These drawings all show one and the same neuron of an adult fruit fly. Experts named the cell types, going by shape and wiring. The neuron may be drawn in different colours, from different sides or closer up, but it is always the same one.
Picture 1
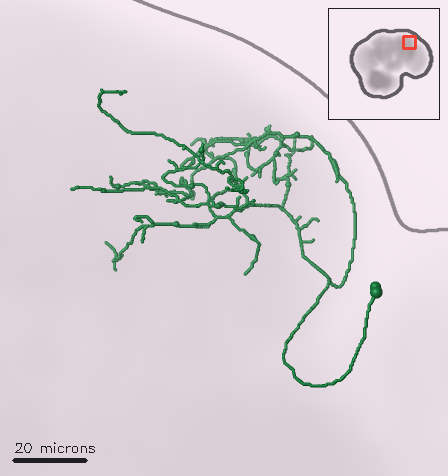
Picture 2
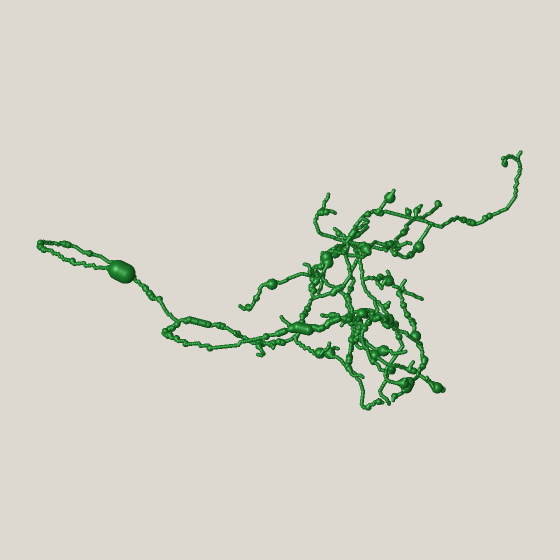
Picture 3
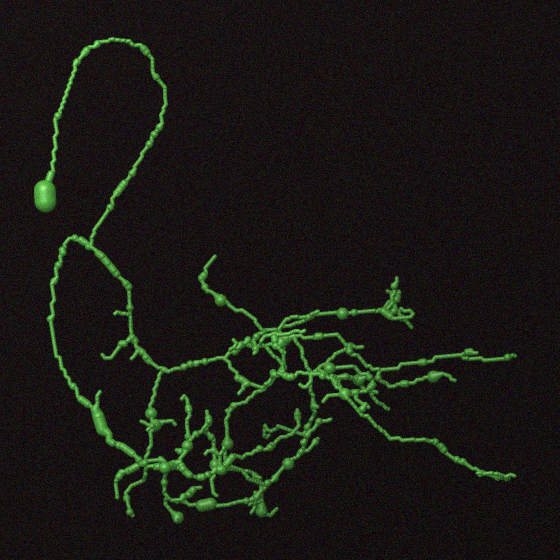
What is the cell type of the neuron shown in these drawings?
LHAV4b1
